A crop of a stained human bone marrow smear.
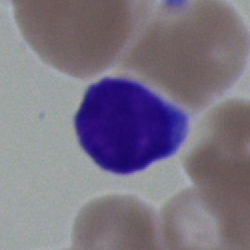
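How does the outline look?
Irregular and somewhat angular, not smoothly round.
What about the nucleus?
A single unlobed mass filling nearly the whole cell, with no distinct rim of cytoplasm left.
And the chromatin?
Dense, dark purple and fairly uniform throughout.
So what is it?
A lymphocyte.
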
